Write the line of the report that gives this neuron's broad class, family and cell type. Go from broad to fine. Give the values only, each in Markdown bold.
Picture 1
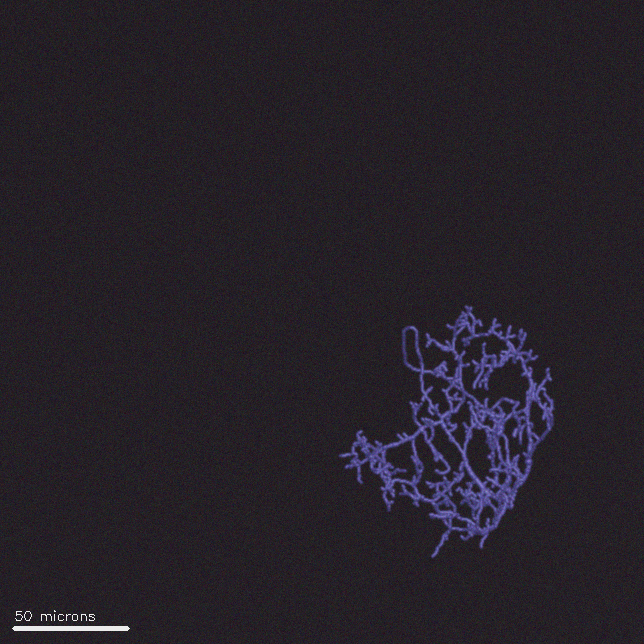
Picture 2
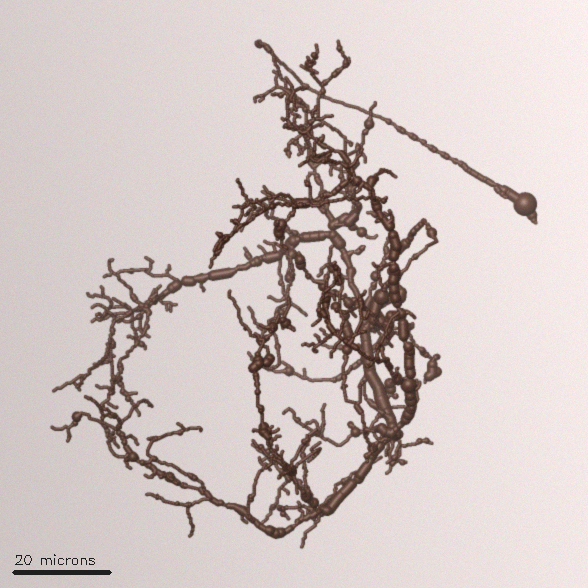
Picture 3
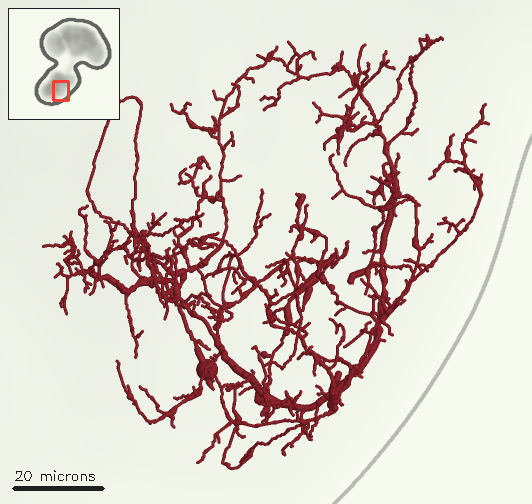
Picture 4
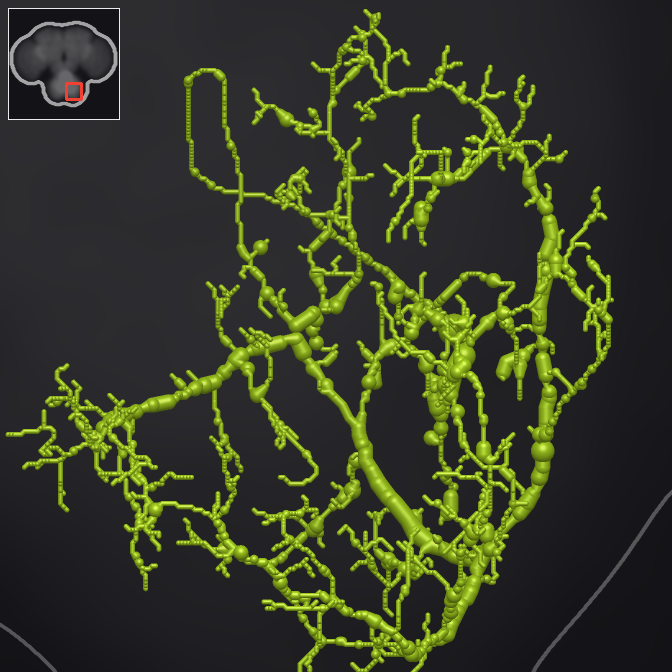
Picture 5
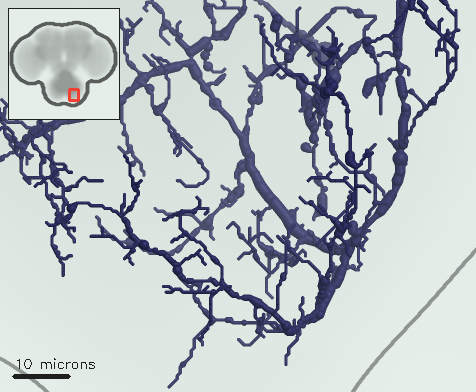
**nerve-cord intrinsic neuron**, **hemilineage 03A**, **IN03A039**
